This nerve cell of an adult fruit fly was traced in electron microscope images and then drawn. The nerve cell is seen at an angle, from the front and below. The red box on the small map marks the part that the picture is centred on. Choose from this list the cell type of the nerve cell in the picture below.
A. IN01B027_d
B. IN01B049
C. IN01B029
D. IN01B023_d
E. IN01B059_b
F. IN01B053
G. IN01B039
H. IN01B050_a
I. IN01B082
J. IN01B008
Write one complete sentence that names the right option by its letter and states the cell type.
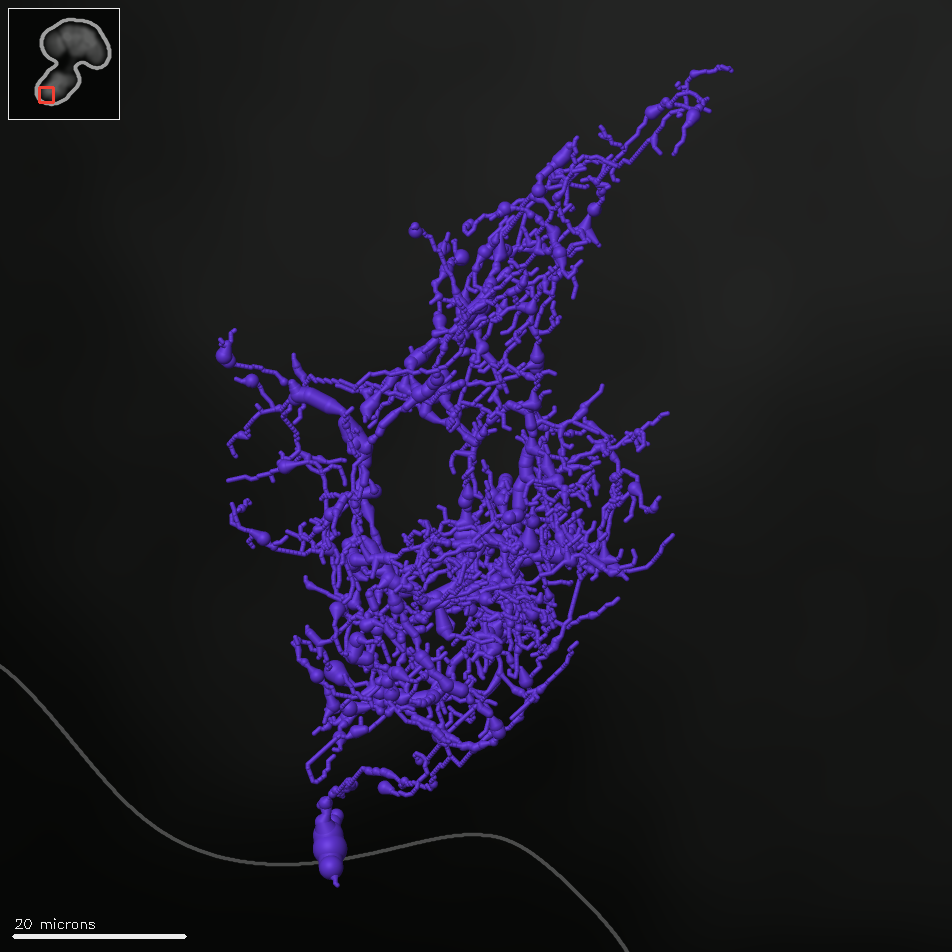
The cell identity of the nerve cell is IN01B008, given in option J.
